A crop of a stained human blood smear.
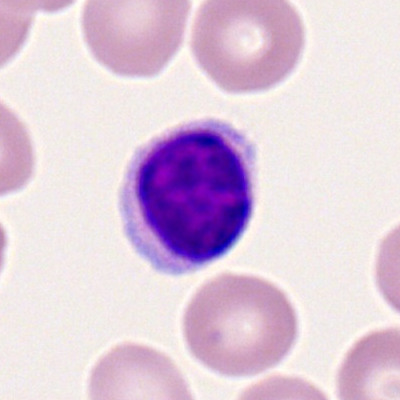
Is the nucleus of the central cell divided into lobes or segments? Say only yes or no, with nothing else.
No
